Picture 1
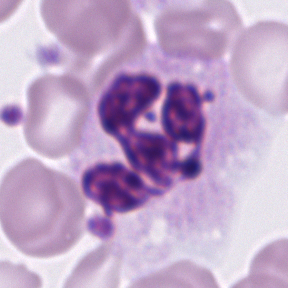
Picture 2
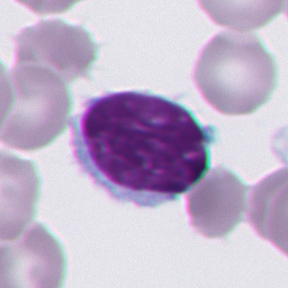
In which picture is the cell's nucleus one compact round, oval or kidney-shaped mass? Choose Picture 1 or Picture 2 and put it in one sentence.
There is a single compact round, oval or kidney-shaped nucleus in the cell of Picture 2.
